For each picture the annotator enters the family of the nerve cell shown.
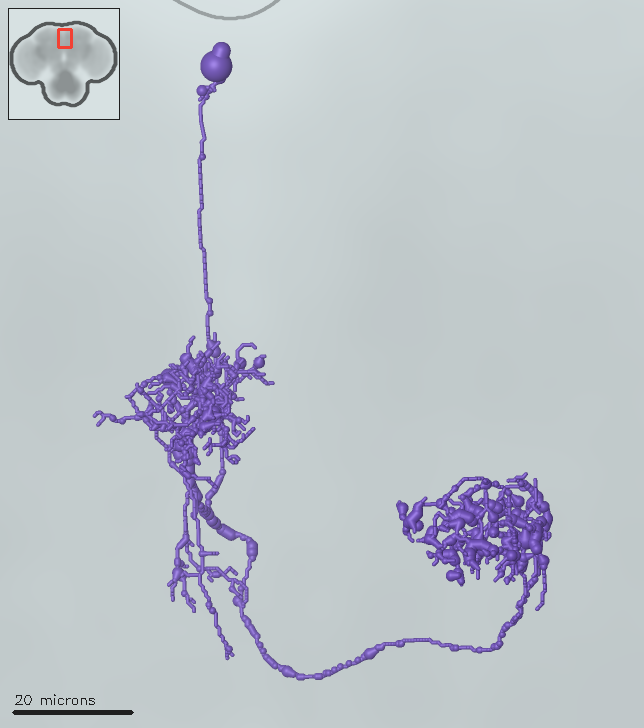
class CX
